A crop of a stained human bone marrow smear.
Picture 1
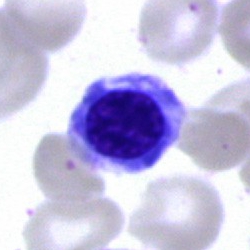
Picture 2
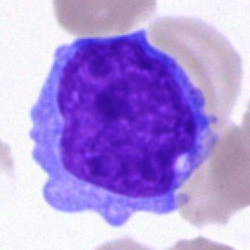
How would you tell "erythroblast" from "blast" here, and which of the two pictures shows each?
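Identification: picture 1 shows an erythroblast and picture 2 a blast. Outline: the erythroblast is slightly irregular and somewhat angular rather than perfectly round, while the blast is irregular with small rounded blebs along its lower and left edges. Chromatin: the erythroblast's is dark purple, dense and coarsely clumped, while the blast's is fairly fine, with only scattered darker patches rather than heavy clumps.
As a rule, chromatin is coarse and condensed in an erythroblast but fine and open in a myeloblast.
Cytoplasm: the erythroblast has a moderate blue rim, while the blast's blue cytoplasm is deepest in colour along the top edge and its rim is widest at the lower left. Granules: neither cell shows any in its cytoplasm.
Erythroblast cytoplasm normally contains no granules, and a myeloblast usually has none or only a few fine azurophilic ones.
Surroundings: red cells lie close against the erythroblast on its right side.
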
